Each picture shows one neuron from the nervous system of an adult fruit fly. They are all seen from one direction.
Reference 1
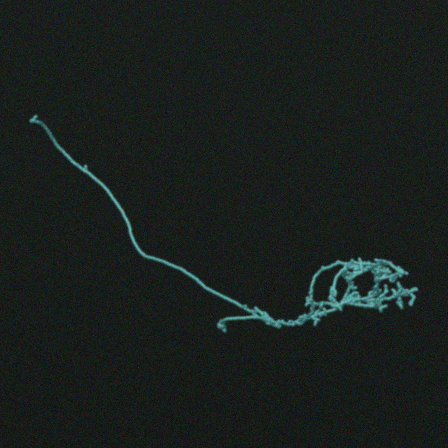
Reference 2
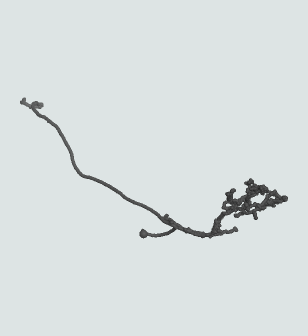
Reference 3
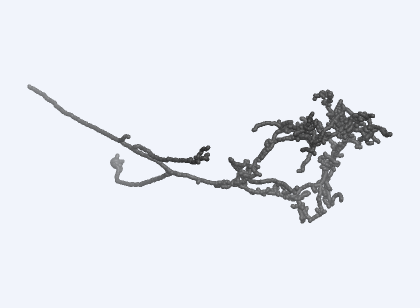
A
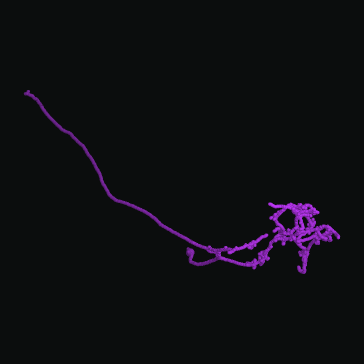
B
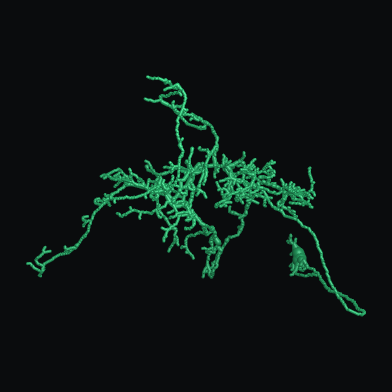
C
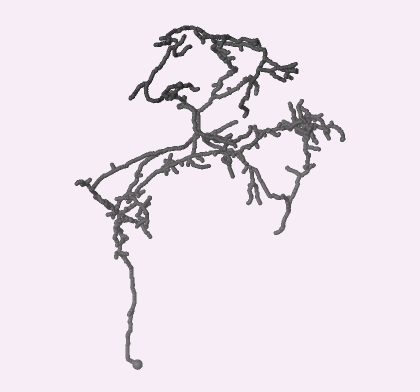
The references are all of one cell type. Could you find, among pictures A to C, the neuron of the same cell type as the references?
Picture A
